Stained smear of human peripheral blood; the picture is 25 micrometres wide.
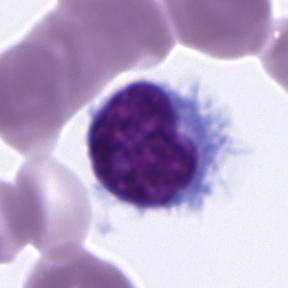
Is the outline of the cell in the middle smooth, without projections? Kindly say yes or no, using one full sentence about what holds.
No, the outline of this cell is ragged or frayed, or it has projections, blebs or tags.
